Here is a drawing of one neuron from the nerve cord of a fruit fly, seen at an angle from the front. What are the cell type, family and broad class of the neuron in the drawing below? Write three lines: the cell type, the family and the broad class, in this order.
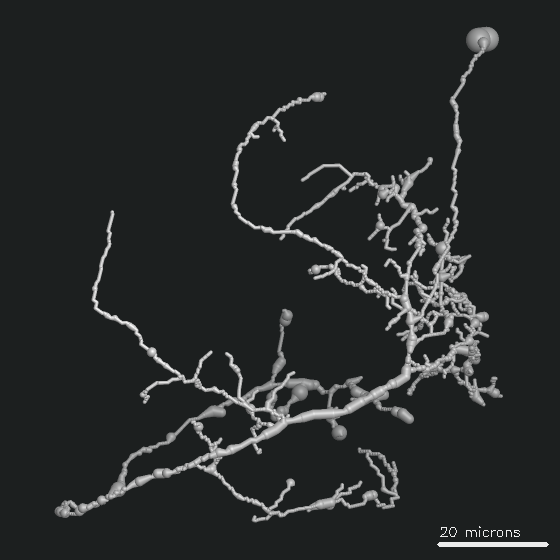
IN09A035
hemilineage 09A
nerve-cord intrinsic neuron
